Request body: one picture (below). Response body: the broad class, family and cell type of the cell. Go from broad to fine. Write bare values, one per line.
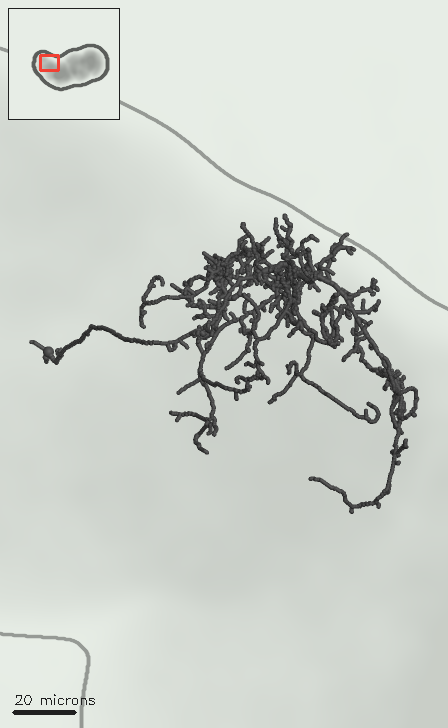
nerve-cord intrinsic neuron
hemilineage 03A
IN03A037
